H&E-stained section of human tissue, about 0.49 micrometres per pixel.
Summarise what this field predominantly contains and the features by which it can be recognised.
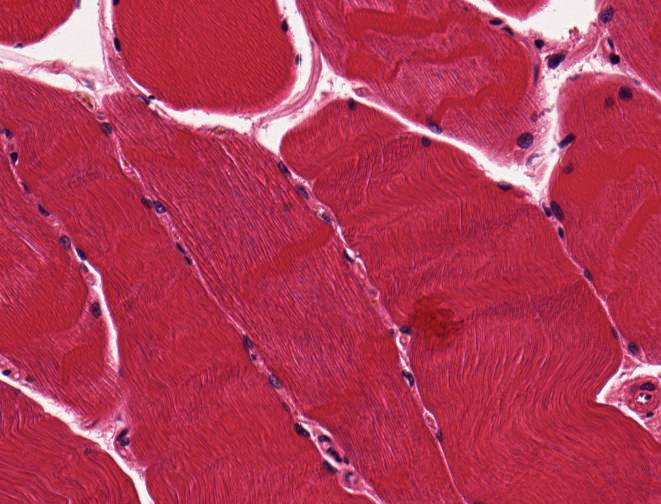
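The field mainly shows skeletal muscle. The deciding feature is where the nuclei lie: small, dark and flattened, they sit at the edges of the fibres rather than in their centres.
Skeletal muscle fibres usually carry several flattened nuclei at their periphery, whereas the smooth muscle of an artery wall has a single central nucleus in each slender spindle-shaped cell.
The cytoplasm is deeply eosinophilic and shows fine striations running along each fibre.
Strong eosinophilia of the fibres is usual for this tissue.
Only thin strands of connective tissue separate neighbouring fibres.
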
